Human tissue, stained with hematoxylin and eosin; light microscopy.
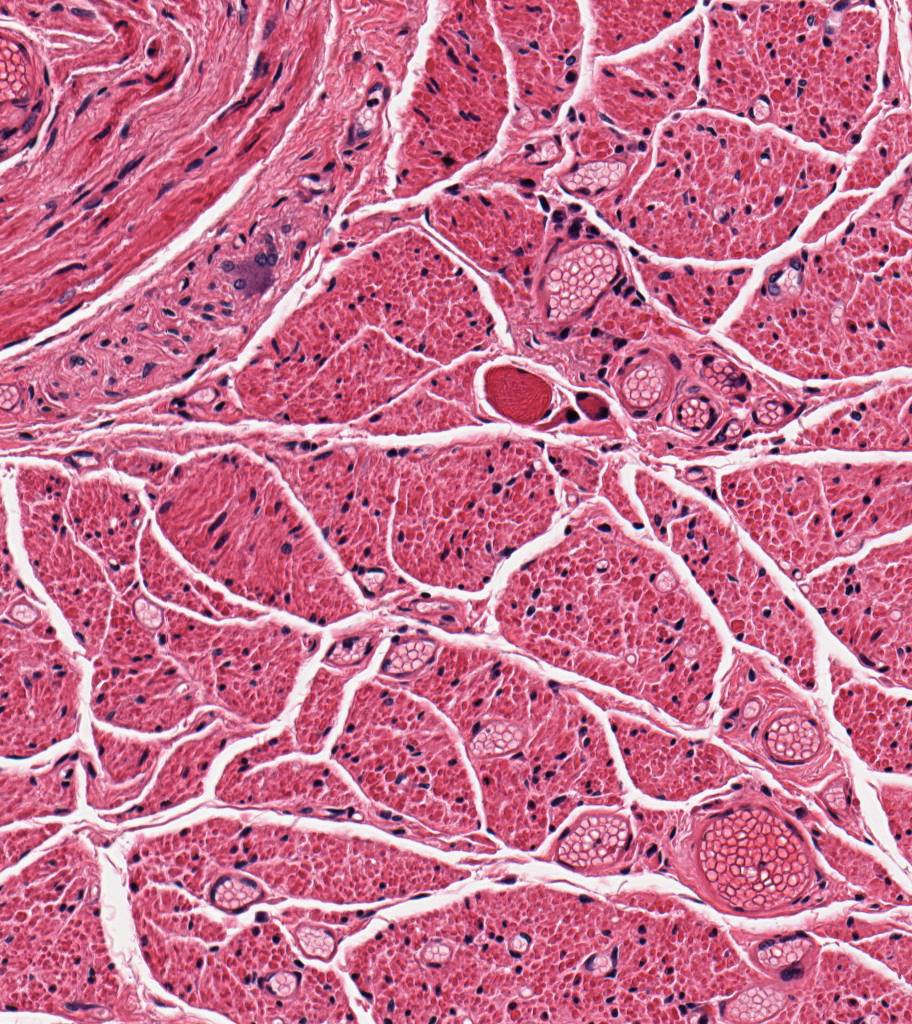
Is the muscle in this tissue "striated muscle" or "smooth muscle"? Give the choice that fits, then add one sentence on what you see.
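Smooth muscle. Most of the field is smooth muscle cut across, divided into many irregular angular bundles.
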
